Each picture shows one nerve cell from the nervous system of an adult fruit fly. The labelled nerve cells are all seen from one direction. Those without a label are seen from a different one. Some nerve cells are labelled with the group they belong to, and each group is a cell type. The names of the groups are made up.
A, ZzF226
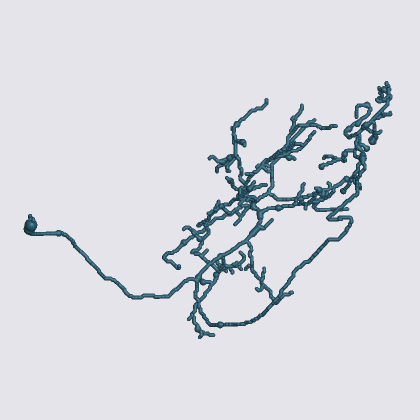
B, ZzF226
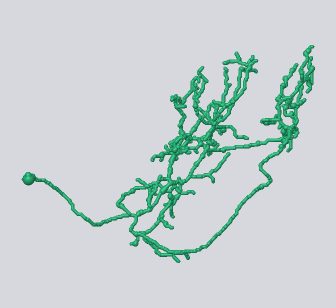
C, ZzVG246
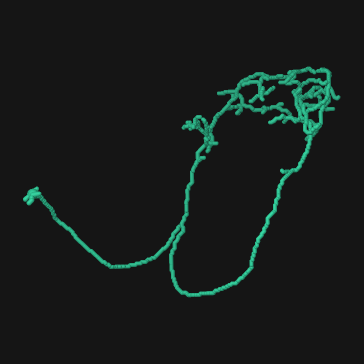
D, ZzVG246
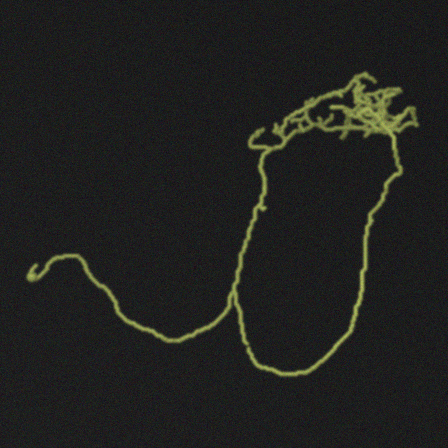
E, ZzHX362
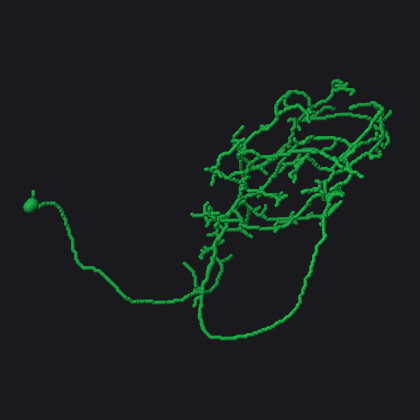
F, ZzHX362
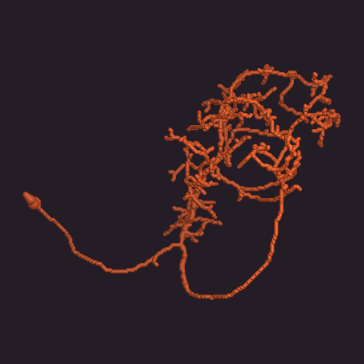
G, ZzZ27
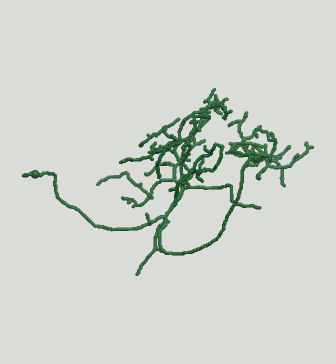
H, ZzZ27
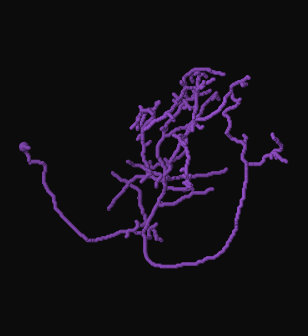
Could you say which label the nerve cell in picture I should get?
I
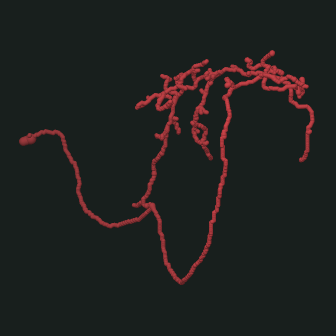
ZzVG246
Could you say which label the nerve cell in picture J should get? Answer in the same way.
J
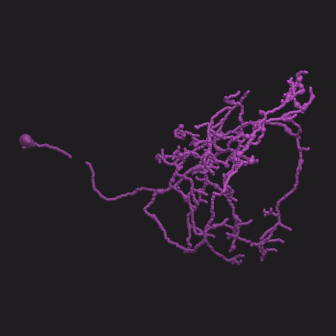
ZzF226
